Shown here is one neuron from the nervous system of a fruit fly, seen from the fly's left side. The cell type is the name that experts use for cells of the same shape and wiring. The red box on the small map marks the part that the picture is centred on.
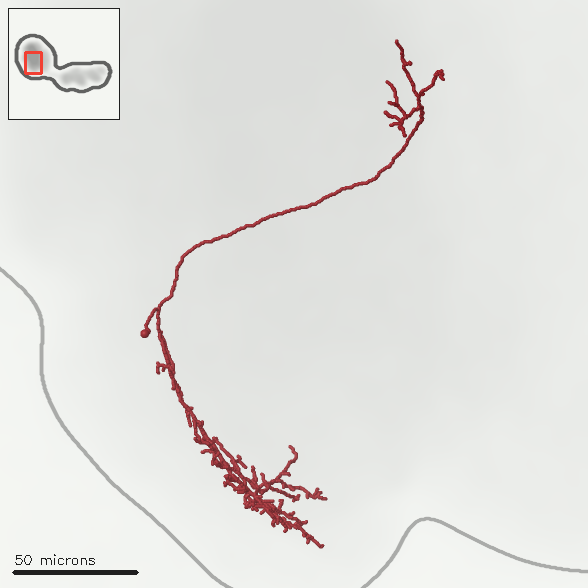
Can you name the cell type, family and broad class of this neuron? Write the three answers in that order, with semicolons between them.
MeVP7; MeVP; visual projection neuron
